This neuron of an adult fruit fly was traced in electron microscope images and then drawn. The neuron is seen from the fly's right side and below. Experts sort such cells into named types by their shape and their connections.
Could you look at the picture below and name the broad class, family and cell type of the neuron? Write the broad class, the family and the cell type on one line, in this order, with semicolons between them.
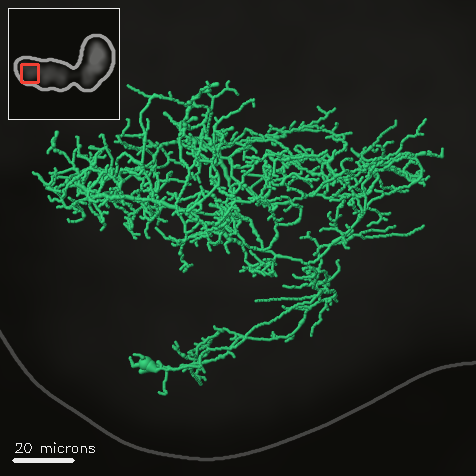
nerve-cord intrinsic neuron; hemilineage 14A; IN14A006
